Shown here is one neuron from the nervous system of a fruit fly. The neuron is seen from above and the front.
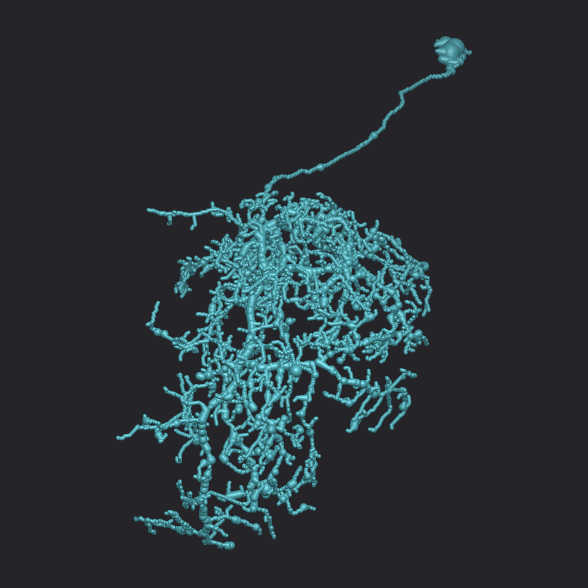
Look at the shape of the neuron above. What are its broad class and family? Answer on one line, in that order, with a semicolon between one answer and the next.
nerve-cord intrinsic neuron; hemilineage 03B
